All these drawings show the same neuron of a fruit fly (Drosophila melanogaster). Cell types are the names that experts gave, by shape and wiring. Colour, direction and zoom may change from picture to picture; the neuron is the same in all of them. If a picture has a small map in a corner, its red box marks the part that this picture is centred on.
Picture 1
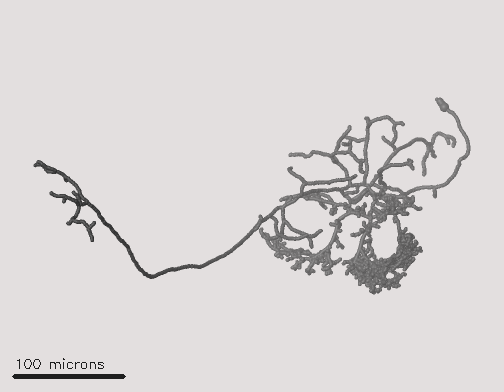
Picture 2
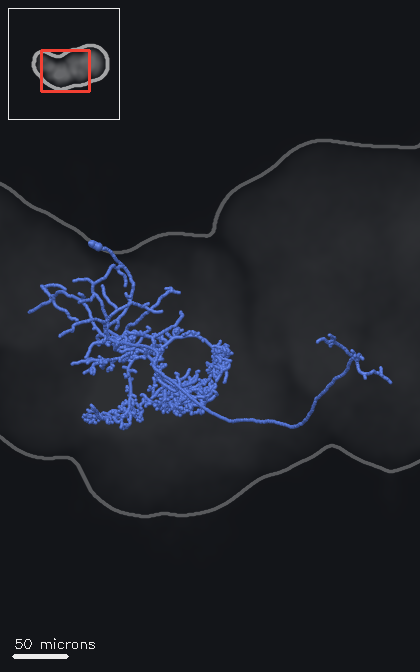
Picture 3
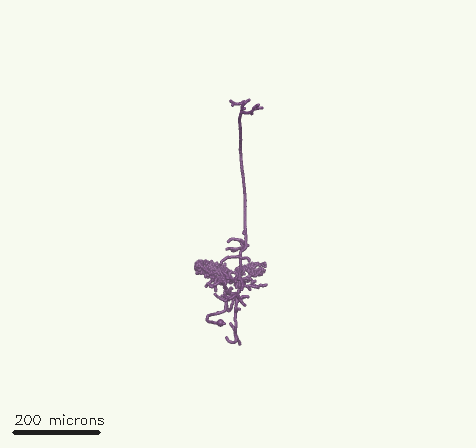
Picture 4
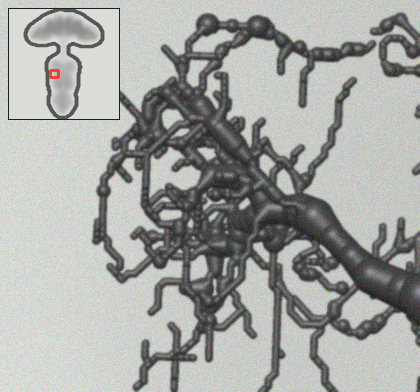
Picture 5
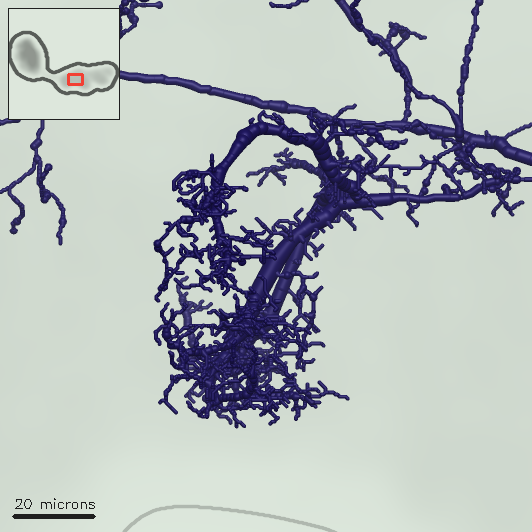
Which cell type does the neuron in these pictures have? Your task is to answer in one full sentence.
This particular neuron has the cell type AN23B002.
